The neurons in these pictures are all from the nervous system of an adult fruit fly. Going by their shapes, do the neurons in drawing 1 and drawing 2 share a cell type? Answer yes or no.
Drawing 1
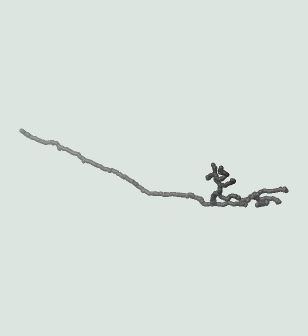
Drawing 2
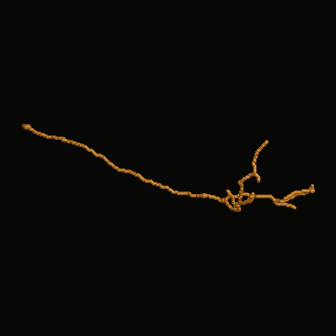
yes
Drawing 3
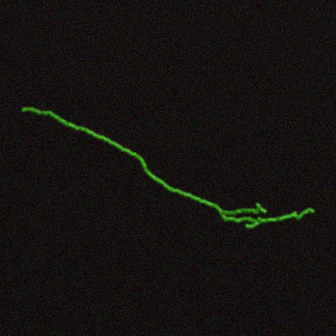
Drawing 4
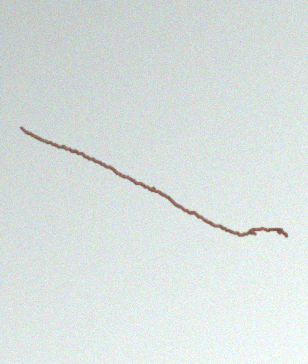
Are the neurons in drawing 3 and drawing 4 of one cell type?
no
